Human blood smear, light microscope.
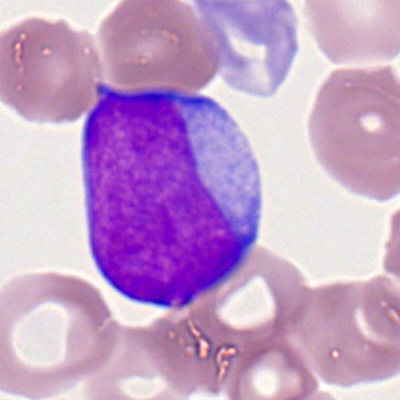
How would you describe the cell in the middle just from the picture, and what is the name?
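I see a rounded outline, slightly oval. The nucleus is a single mass, with no lobes. I can find no granules in the cytoplasm. The surface looks smooth, without any projections. It is a myeloblast.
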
